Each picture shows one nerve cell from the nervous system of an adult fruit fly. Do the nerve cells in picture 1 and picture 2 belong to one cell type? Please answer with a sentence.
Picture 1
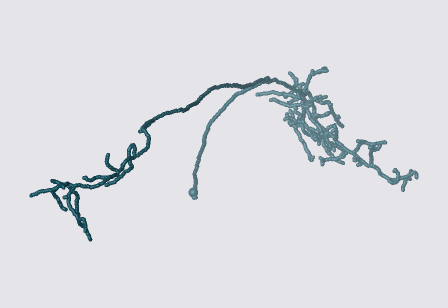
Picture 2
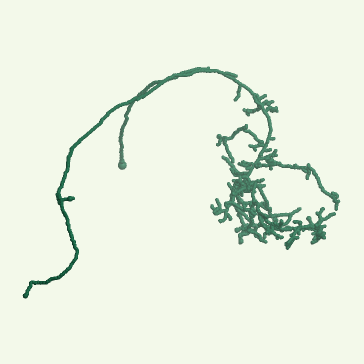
They are of different cell types.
